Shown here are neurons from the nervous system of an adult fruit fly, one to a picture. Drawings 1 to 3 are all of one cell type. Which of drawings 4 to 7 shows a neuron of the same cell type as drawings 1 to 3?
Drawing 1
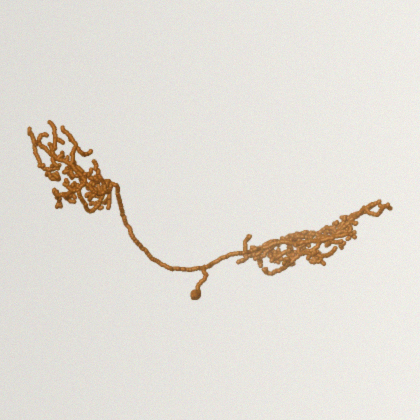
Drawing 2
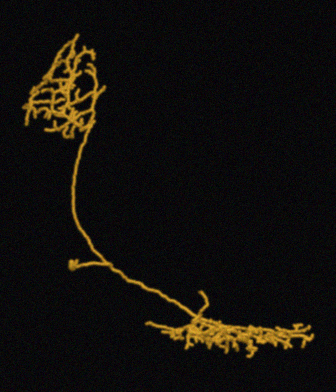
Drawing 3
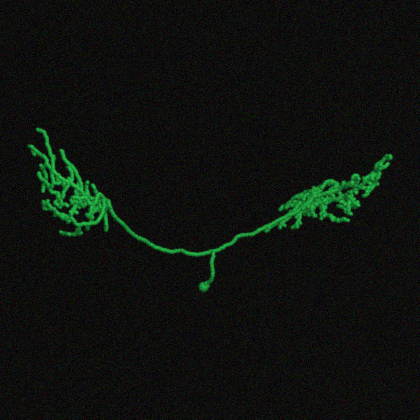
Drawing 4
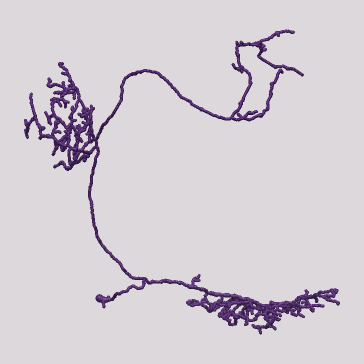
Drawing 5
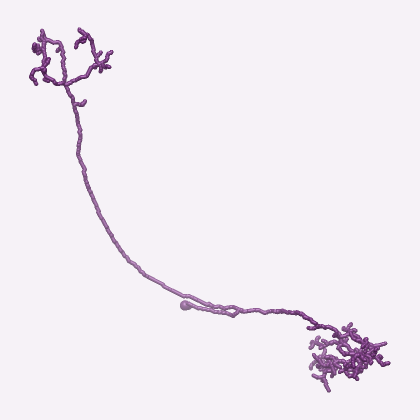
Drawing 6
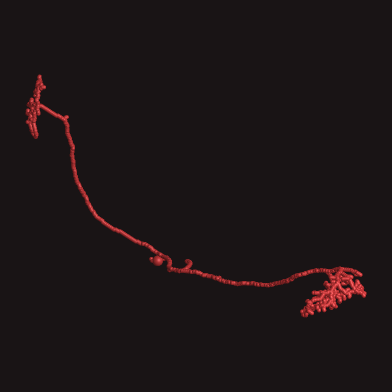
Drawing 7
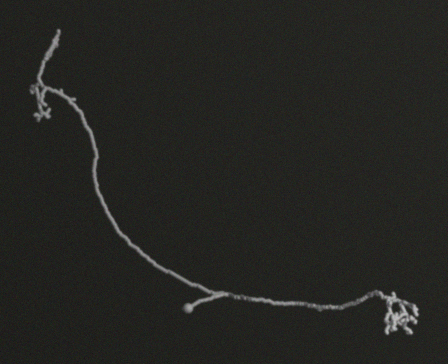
4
